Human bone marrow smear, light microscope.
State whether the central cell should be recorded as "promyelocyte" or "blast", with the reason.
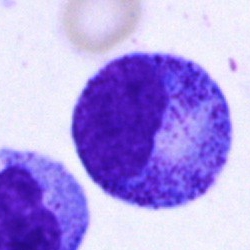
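It's a promyelocyte, not a blast. What settles it is the reddish-purple granules scattered through the cytoplasm.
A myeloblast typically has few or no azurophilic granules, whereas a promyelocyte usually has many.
Otherwise, the nucleus is a single unlobed mass toward the left, and a paler zone with fewer granules lies in the middle of the cytoplasm.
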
